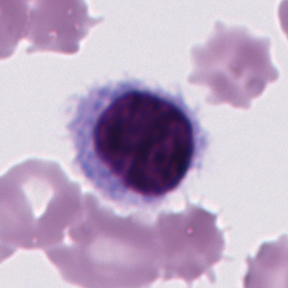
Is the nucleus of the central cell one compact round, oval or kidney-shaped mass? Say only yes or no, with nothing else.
Yes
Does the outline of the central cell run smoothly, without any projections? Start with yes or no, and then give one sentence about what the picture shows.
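No. The cell's border is ragged, with many fine hair-like projections all around.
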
